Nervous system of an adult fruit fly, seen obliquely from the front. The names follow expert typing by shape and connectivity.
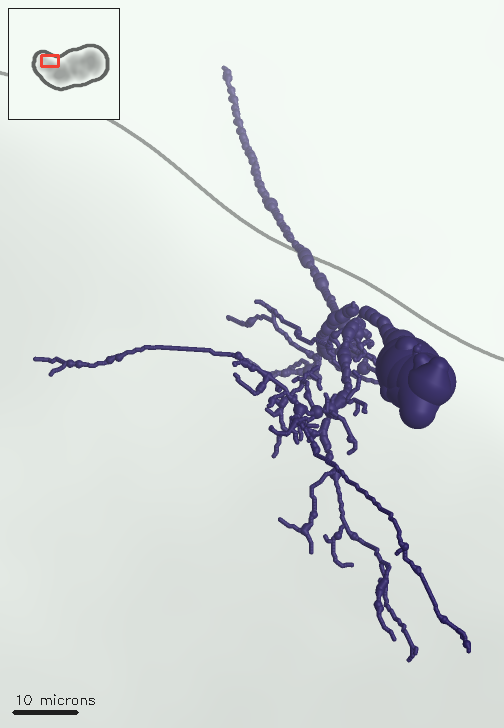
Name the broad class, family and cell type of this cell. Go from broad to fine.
motor neuron of the nerve cord; MNad; MNad54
